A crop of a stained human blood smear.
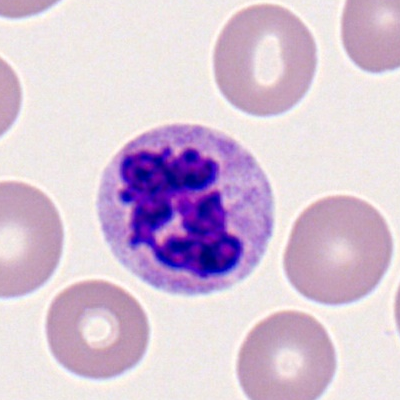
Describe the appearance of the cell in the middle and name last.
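Several lobes make up the nucleus, whose chromatin is dark purple and coarsely clumped. The abundant cytoplasm is pale pinkish-lilac, with fine, faint lilac granules scattered through it. The cell is a segmented neutrophil.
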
